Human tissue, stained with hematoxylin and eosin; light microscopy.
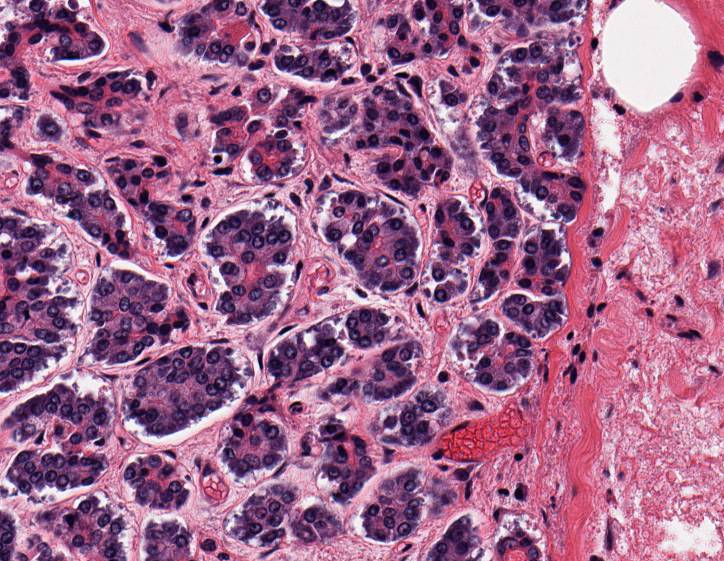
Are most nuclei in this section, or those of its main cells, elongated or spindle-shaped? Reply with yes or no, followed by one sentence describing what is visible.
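No. The nuclei within the cell nests are round, dark and fairly uniform in size.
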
